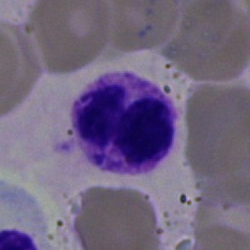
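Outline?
Roughly round.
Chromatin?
Dense, dark purple.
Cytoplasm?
Narrow pinkish-lilac rim around the nucleus.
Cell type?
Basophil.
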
